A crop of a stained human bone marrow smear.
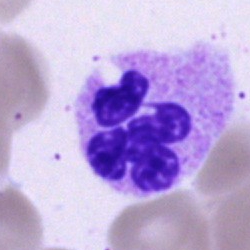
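segmented neutrophil, stained human bone marrow smear. Look at the lobes first: the chromatin is dense and deep purple throughout each of them. Around them the cytoplasm is plentiful and pale lilac-pink, with fine lilac granules scattered evenly through it. Notice too that the outline is roughly rounded but somewhat irregular.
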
